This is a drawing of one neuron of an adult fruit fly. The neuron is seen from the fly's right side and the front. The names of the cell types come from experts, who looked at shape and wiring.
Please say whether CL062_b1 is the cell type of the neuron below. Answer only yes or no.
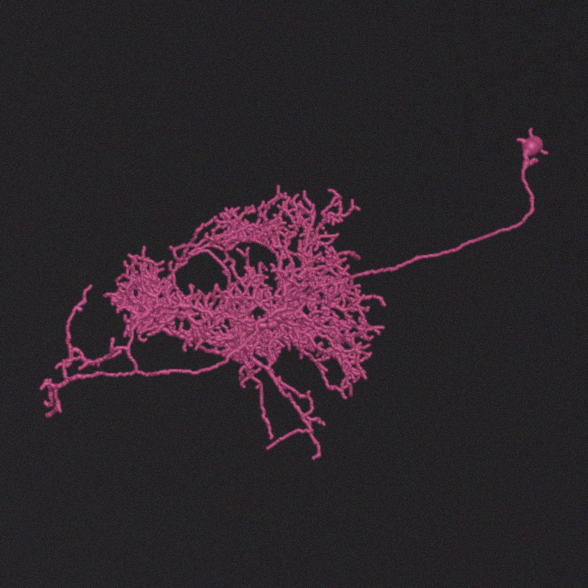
no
